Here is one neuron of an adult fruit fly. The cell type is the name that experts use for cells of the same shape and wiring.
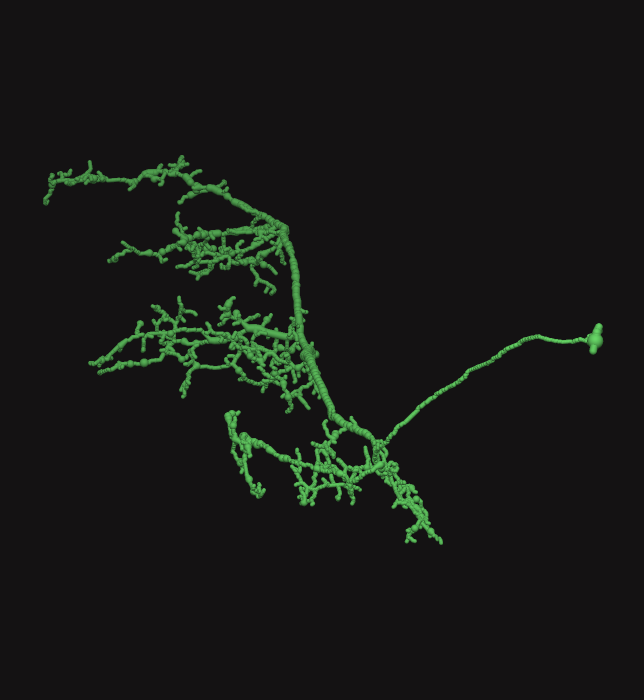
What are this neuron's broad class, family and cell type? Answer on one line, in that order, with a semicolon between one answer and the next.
nerve-cord intrinsic neuron; hemilineage 23B; IN23B008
